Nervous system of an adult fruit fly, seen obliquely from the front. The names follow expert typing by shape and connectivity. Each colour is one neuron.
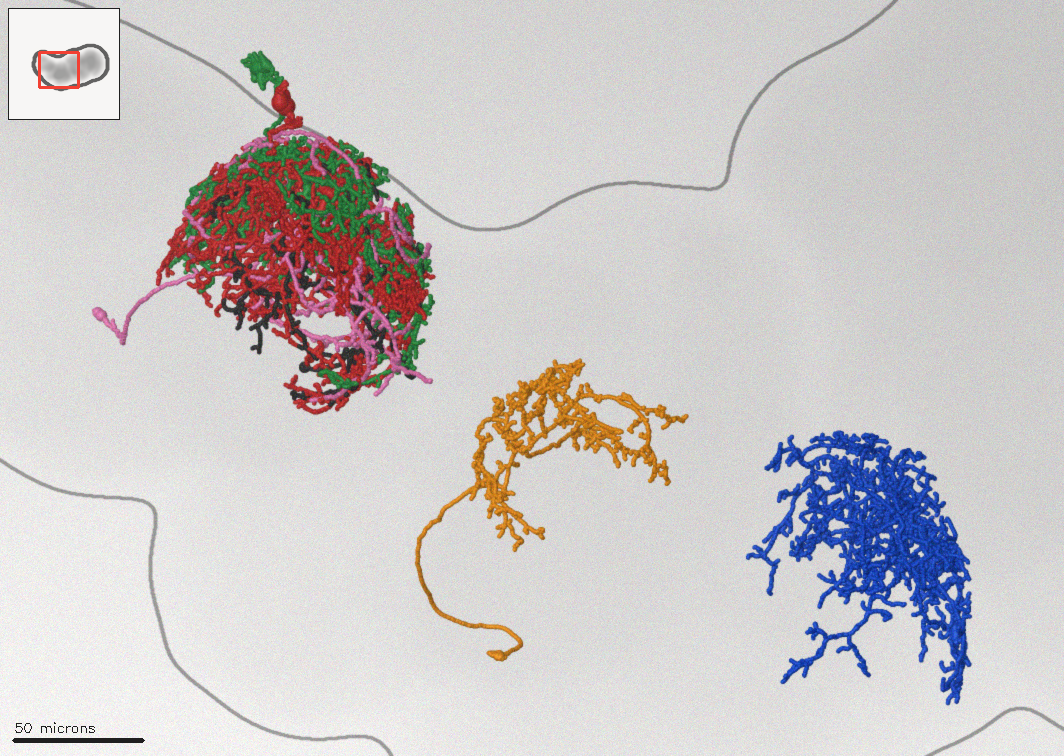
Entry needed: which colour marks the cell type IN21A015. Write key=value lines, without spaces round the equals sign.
colour=blue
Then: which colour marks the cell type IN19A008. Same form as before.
colour=red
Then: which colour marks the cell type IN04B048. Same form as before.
colour=pink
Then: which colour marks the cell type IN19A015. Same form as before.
colour=green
